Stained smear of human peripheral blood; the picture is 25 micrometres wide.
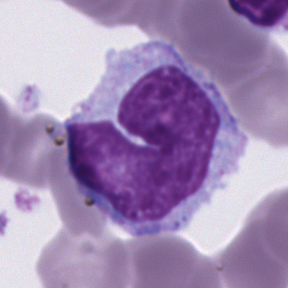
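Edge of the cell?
Irregular and slightly frayed, not smooth.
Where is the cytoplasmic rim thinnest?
On the left, where the nucleus nearly reaches the edge.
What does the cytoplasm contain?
Very fine, faint pinkish-lilac granules, set in pale greyish blue cytoplasm.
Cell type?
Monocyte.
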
